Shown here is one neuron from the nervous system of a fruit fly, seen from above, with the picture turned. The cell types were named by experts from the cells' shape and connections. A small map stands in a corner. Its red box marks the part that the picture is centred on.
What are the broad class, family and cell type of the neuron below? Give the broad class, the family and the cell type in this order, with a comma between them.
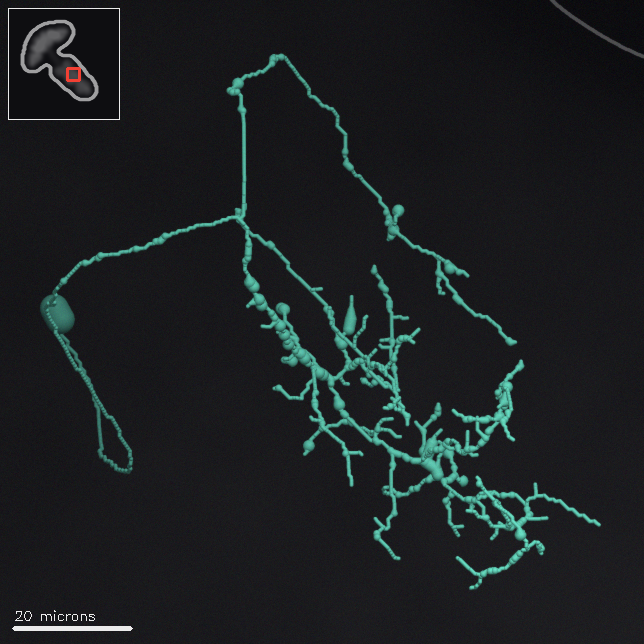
nerve-cord intrinsic neuron, hemilineage 02A, IN02A049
